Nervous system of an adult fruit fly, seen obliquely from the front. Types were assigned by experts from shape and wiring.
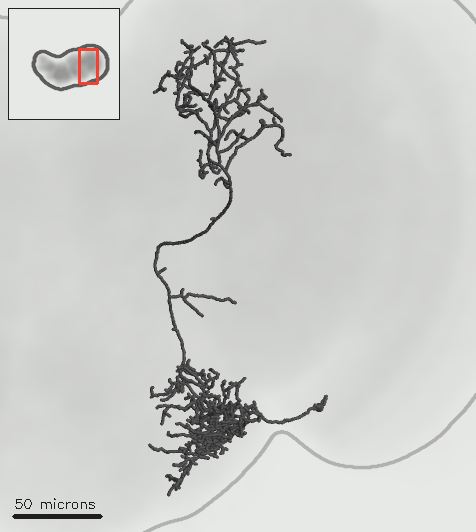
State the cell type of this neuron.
GNG322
